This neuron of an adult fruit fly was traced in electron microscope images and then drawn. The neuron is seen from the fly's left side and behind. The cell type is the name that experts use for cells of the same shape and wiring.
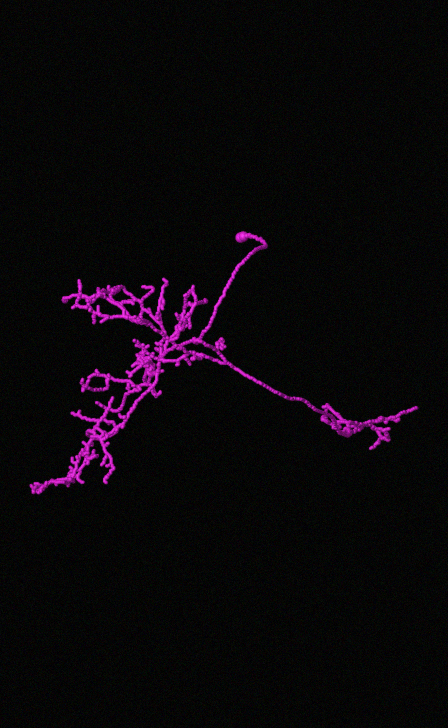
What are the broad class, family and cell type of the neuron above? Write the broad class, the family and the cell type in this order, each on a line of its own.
central-brain intrinsic neuron
hemilineage SMPp&v1_posterior
SMP448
